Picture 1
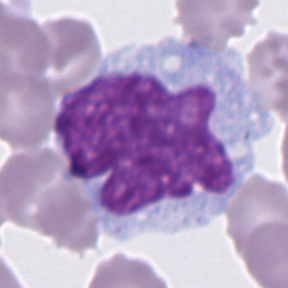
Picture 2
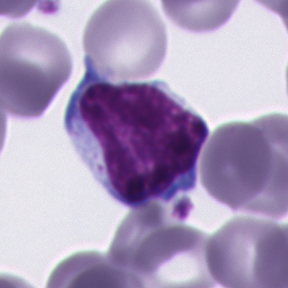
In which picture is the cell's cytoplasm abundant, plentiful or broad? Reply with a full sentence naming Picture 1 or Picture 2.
It is the cell in picture 1 that has plenty of cytoplasm.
